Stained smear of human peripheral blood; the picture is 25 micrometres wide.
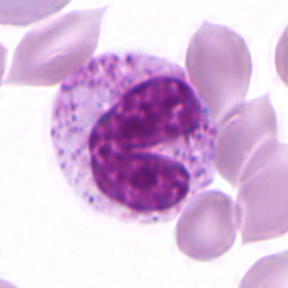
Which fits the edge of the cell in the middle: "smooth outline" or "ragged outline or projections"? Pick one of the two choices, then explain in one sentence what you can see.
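Smooth outline. The cell surface is smooth with no projections.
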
